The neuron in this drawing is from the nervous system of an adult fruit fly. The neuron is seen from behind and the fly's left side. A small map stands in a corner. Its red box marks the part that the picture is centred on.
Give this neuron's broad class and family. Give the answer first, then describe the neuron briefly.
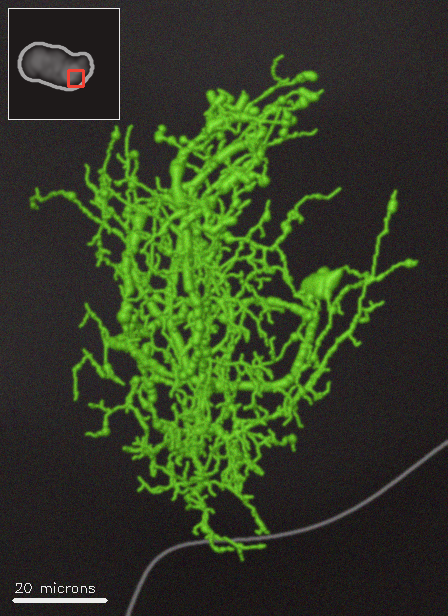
Its broad class is nerve-cord intrinsic neuron. Its family is hemilineage 09A. Its cell body lies on the right of the picture. By the scale bar it is about 110 microns tall in this view. More than a hundred branch ends can be seen.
